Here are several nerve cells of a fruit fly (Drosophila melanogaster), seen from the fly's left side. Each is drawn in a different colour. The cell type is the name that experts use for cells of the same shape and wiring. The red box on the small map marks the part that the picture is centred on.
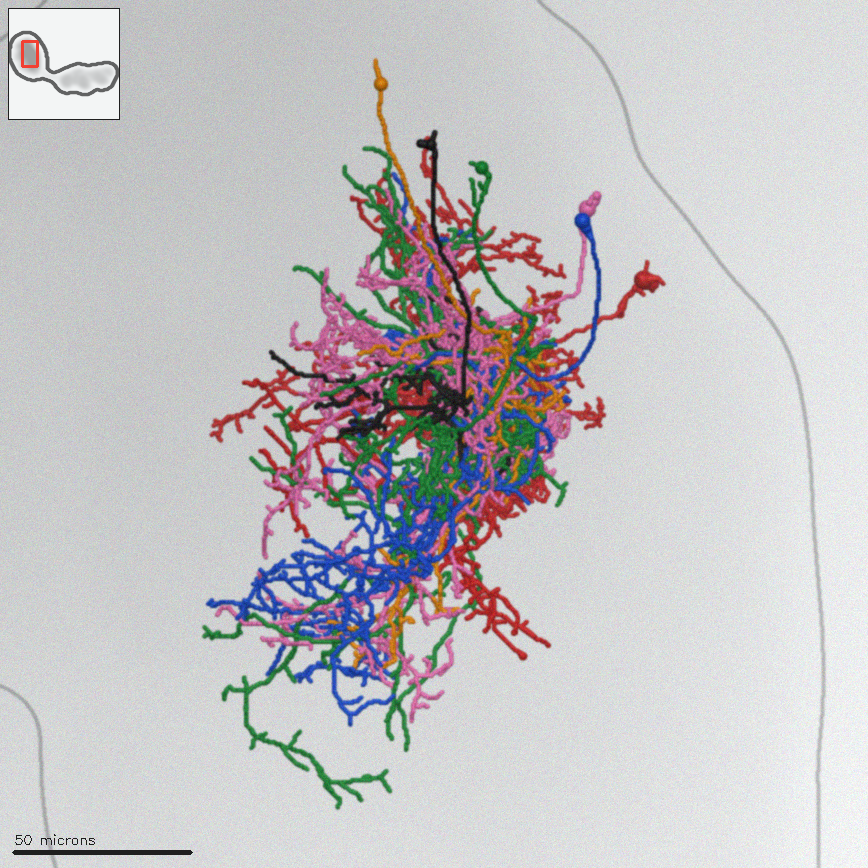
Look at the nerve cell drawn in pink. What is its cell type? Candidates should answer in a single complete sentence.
The cell type held by this neuron is PLP209.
